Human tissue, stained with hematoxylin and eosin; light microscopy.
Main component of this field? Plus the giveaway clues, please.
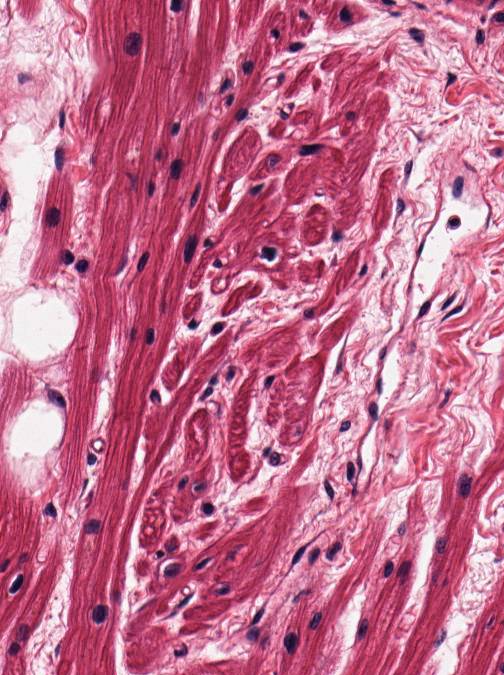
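The field mainly shows myocardium. Long, deep pink fibres run roughly bottom to top along the left and in the lower right; centrally, a group cut across or obliquely gives rounded and short irregular profiles. Nuclei of the lengthwise fibres are oval, dark and central.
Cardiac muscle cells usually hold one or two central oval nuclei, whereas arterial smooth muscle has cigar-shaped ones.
In the upper right, loose, pale, wavy connective tissue fibres hold scattered thin, dark, spindle-shaped nuclei.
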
